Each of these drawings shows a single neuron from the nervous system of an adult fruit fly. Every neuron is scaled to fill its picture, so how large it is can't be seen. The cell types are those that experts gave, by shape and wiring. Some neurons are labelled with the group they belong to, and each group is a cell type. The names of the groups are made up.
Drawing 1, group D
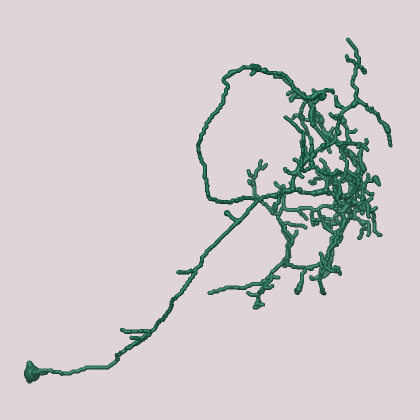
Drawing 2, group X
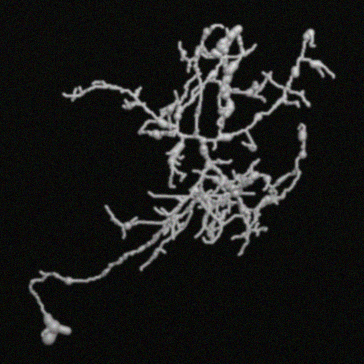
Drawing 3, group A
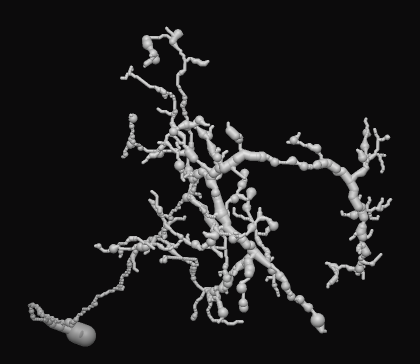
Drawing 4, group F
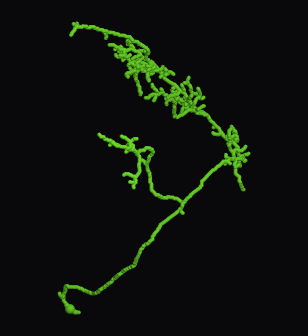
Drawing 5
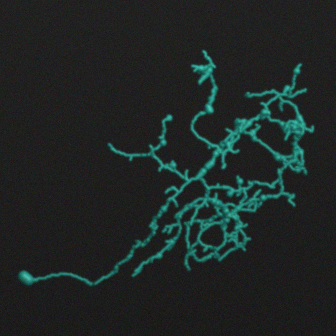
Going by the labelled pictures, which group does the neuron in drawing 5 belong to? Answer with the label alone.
group X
